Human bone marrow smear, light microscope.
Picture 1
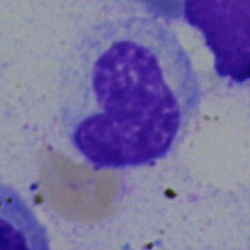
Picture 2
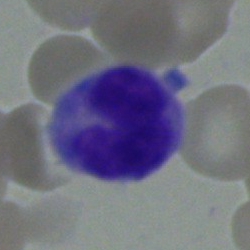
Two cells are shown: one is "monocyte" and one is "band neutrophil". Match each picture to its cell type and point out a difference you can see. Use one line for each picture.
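In picture 1 we see a band neutrophil: The cytoplasm forms a broad rim that is widest above and to the left of the nucleus.
In picture 2 we see a monocyte: The nucleus fills most of the cell.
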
